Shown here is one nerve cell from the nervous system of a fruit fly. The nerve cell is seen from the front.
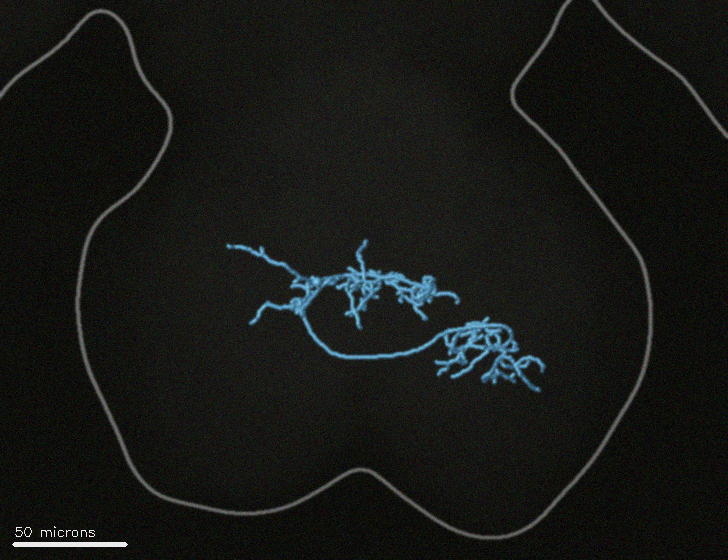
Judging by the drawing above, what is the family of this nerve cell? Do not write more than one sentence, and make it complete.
It is family hemilineage 01A that this nerve cell belongs to.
